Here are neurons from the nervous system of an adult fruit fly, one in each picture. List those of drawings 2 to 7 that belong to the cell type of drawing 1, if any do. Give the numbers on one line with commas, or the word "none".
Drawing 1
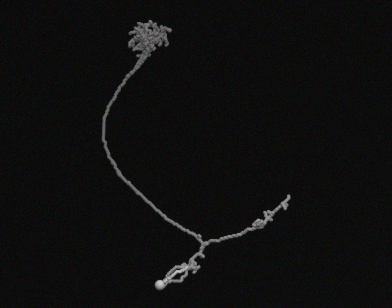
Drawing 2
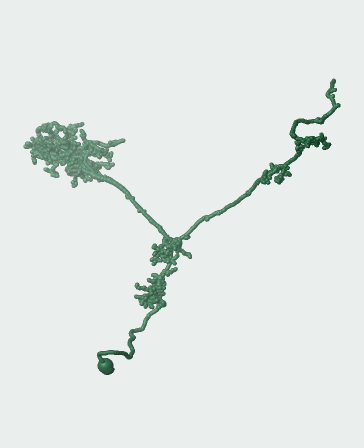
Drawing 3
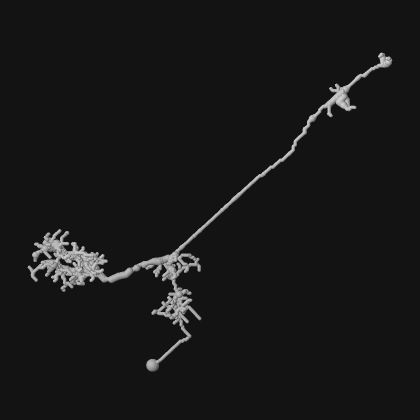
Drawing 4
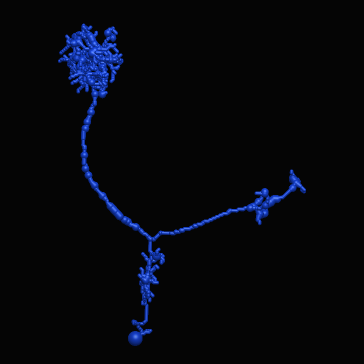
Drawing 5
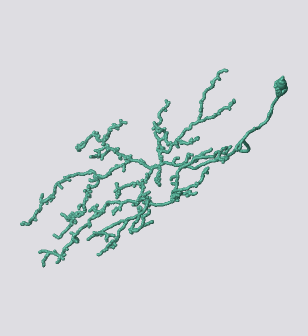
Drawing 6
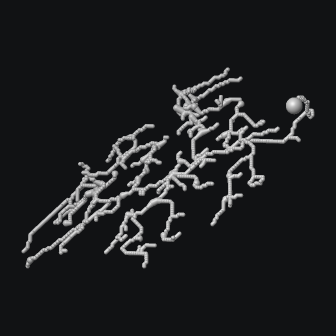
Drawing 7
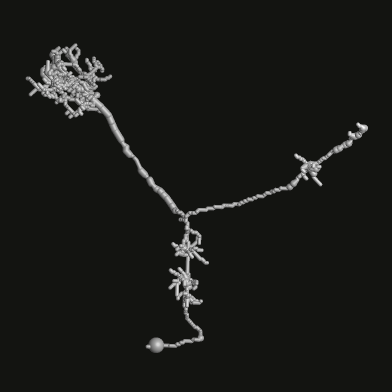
2, 3, 4, 7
